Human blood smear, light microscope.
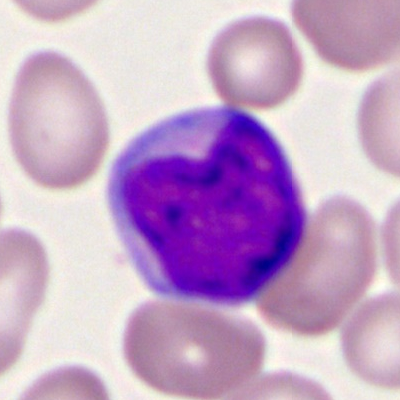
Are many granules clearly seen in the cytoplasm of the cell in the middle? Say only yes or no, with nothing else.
No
